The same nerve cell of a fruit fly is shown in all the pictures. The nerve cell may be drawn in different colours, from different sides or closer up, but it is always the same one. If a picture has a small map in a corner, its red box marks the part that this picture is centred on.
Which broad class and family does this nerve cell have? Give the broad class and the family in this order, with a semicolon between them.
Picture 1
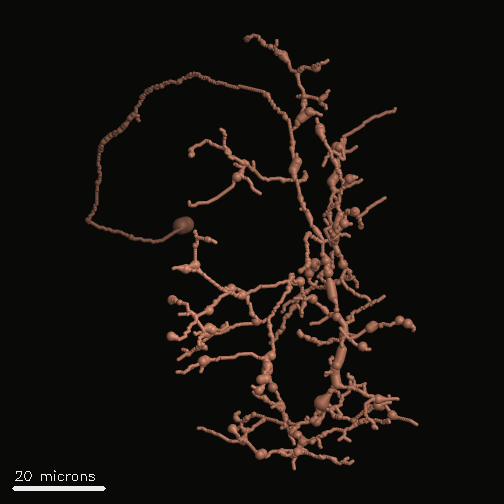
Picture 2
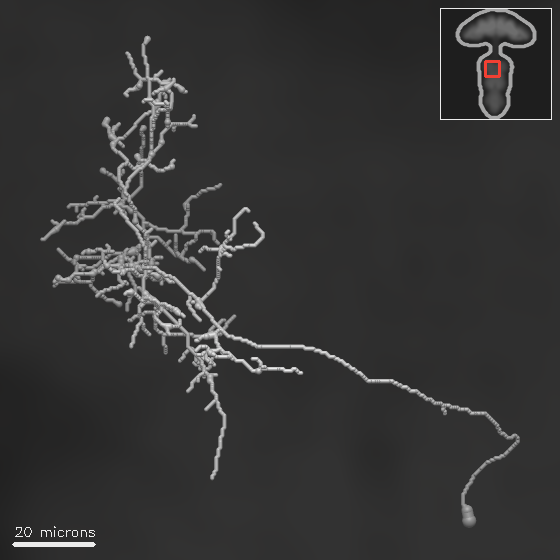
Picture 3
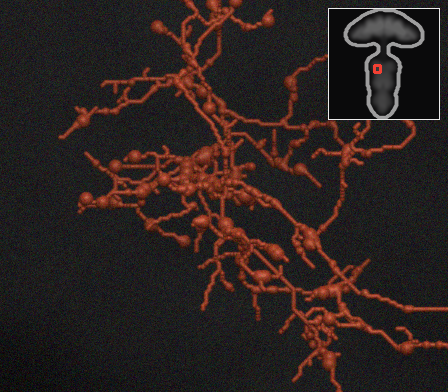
nerve-cord intrinsic neuron; hemilineage 12B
